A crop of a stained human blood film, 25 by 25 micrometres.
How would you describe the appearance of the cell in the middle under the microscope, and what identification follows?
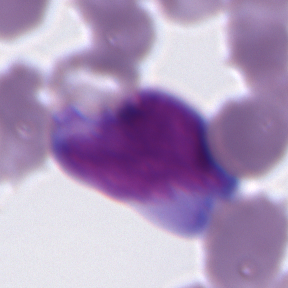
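Irregular in outline, the cell is elongated from left to right, and fine ragged hair-like projections stick out from its upper-left edge. A deep purple nucleus fills most of it. No distinct granules are visible in the cytoplasm. Cell: myeloblast.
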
